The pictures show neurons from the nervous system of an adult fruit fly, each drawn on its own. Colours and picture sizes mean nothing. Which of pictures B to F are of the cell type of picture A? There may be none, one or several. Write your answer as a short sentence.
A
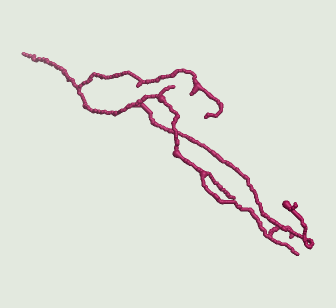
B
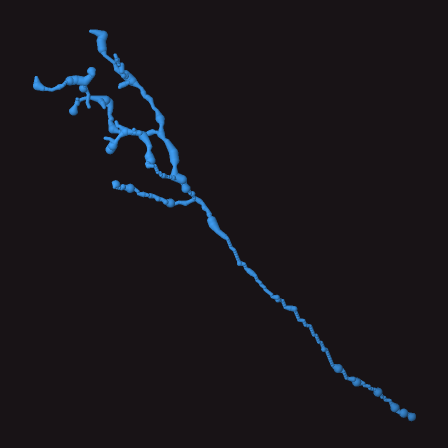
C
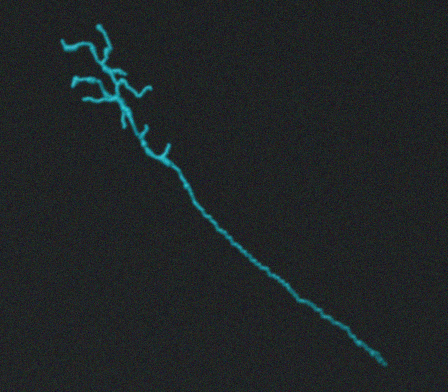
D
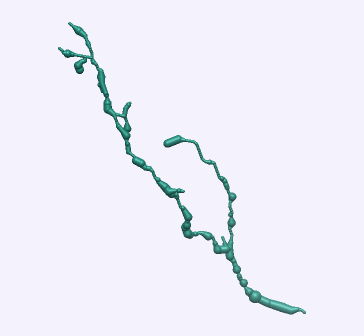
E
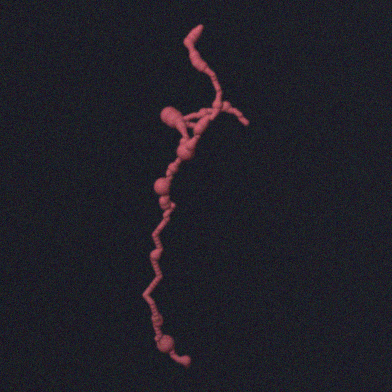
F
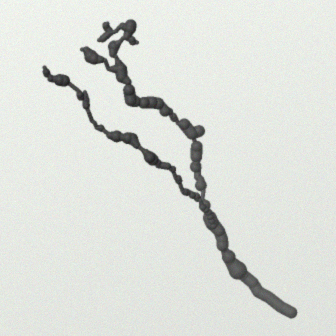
None of them is of the same cell type.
